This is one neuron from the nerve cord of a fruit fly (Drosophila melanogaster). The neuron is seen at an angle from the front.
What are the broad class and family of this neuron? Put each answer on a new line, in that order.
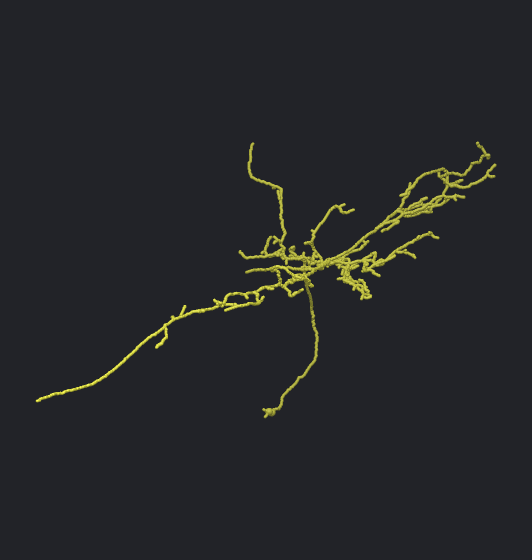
ascending neuron
hemilineage 06B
